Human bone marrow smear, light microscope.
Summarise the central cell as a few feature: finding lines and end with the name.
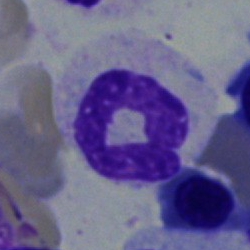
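Nucleus: a closed ring around a central hole
Central hole: pale, like the cytoplasm
Cytoplasm: no vacuoles seen
Outline: roughly round, faint
Name: band neutrophil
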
